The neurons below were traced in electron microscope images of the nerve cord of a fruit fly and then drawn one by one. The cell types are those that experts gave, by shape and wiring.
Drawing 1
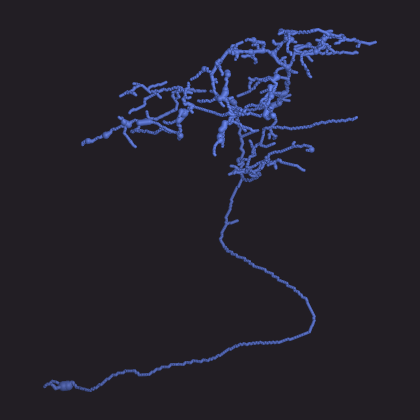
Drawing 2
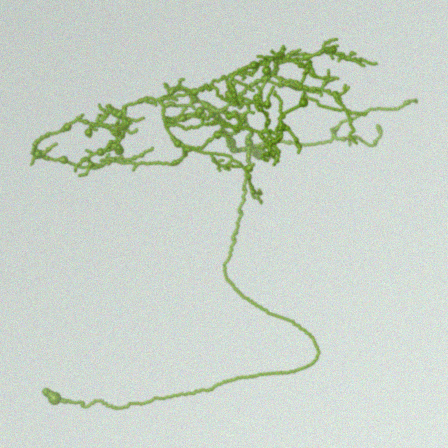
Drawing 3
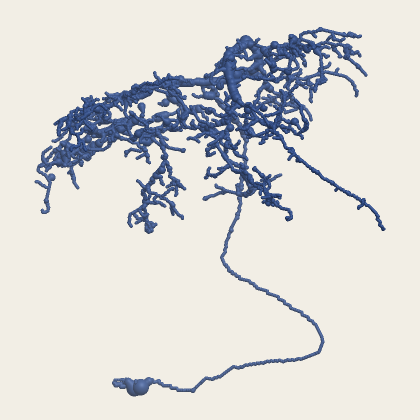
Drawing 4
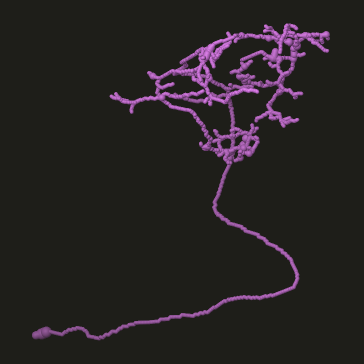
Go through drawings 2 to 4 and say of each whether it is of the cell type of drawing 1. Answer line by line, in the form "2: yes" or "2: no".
2: no
3: no
4: yes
